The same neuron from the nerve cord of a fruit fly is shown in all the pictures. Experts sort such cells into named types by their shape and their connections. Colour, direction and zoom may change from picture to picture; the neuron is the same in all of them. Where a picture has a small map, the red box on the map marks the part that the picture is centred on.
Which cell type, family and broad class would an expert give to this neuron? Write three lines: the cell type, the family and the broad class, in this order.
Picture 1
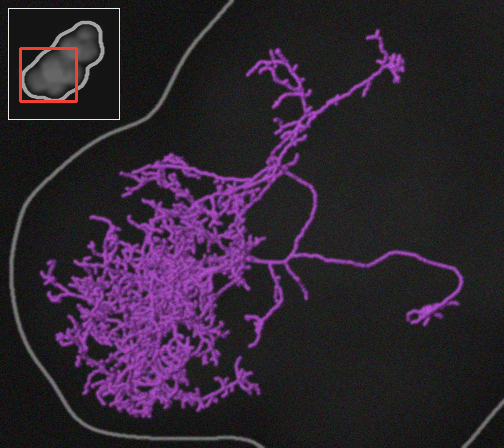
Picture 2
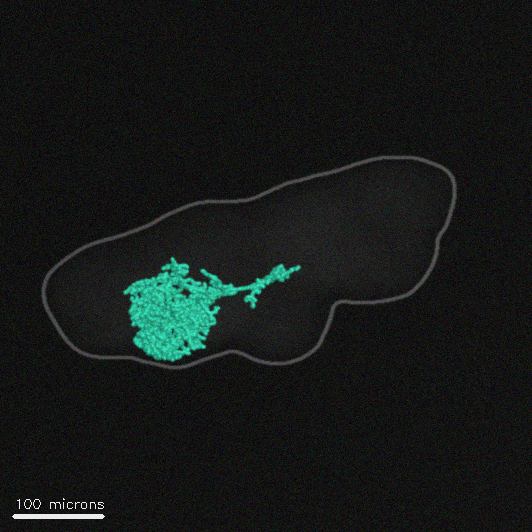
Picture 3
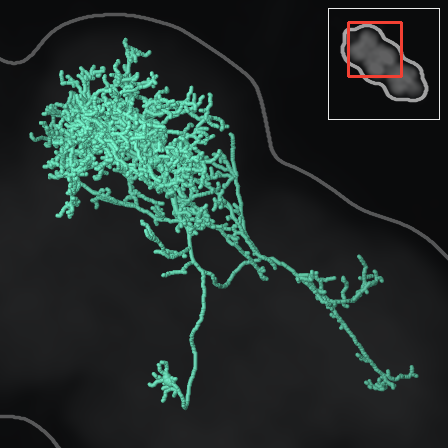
IN10B002
hemilineage 10B
nerve-cord intrinsic neuron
